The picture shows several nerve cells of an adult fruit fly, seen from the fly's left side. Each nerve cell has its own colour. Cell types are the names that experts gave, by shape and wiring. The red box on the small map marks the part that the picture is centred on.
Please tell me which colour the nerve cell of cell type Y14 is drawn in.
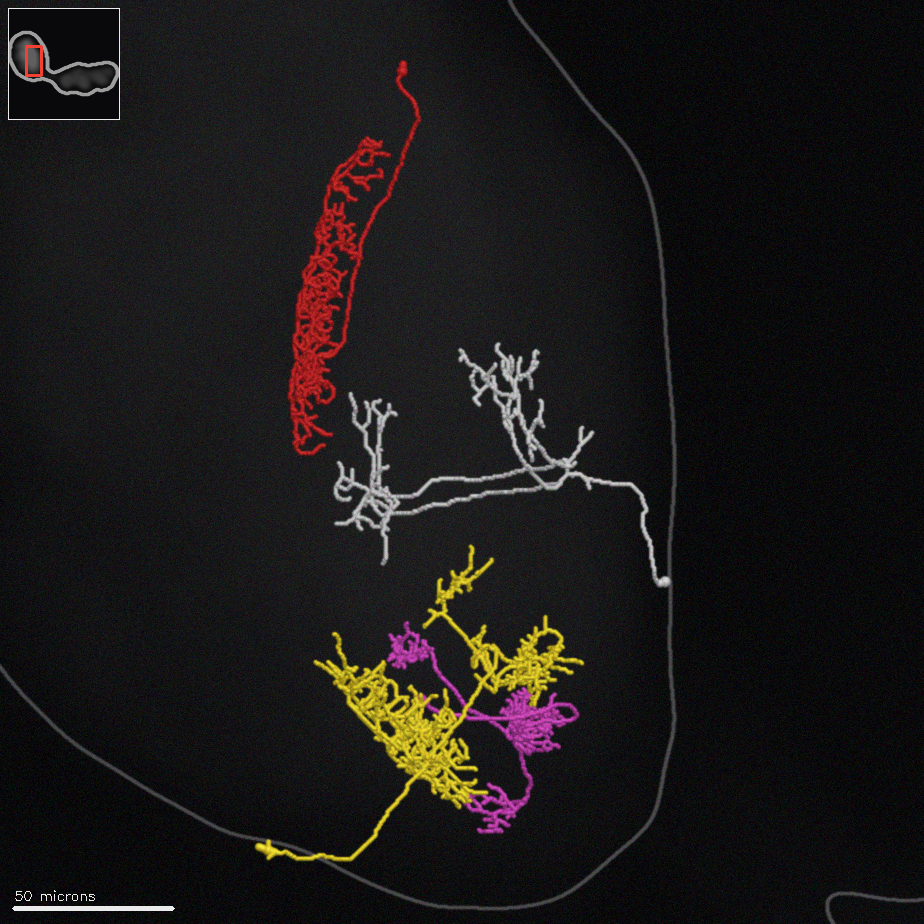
white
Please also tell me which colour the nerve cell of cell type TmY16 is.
yellow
